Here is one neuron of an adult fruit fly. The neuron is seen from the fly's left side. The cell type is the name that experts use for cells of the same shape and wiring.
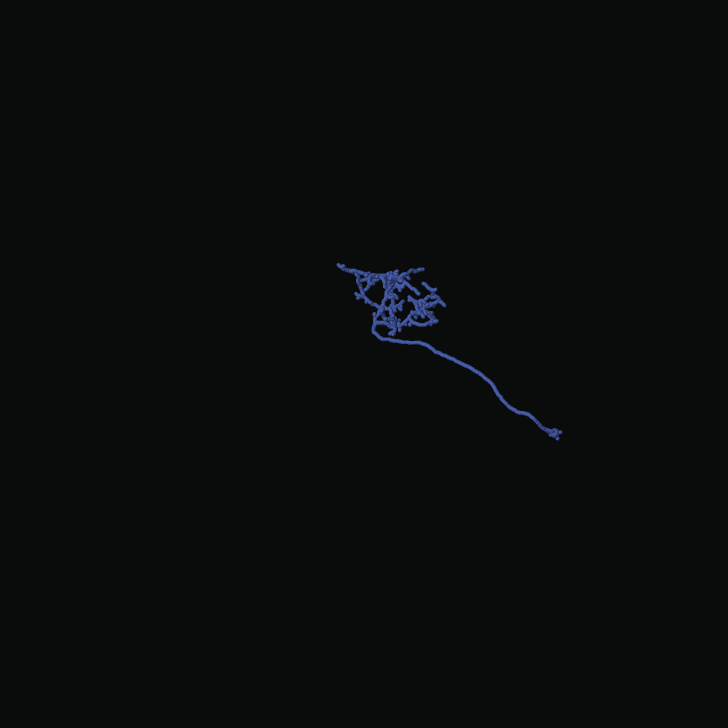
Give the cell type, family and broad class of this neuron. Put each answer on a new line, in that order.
IN07B030
hemilineage 07B
nerve-cord intrinsic neuron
